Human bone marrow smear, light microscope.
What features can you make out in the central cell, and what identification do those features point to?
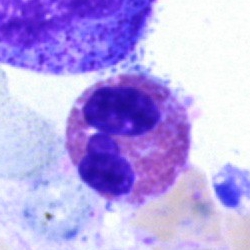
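First, the outline is roughly round. Second, the nucleus lies toward the left, leaving a wider band of cytoplasm on the right. Third, the nuclear chromatin is dense and stains dark purple. Fourth, no nucleoli are visible. The cell is an eosinophil.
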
